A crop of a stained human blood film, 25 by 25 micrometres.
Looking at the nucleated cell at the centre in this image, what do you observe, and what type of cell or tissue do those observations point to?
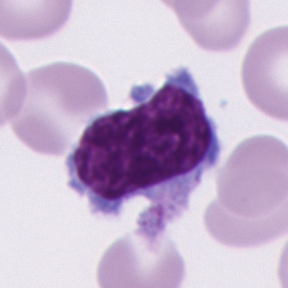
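Border first: ragged and uneven rather than smooth, with short frayed tufts of cytoplasm projecting from the upper right edge. Nucleus next: no nucleoli visible. Cytoplasm last: a few fine reddish-purple granules lie below the nucleus. Result: typical lymphocyte.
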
